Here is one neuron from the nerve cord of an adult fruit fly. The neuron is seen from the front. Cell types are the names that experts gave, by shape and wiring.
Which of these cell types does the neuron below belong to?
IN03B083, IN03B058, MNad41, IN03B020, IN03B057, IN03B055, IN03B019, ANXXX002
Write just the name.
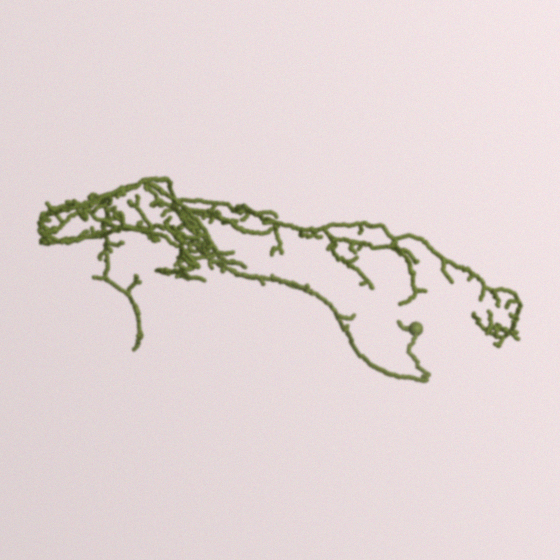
IN03B055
